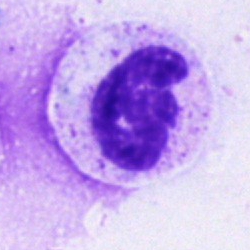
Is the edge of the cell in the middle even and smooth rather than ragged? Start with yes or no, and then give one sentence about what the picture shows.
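Yes. The cell outline is round and smooth.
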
